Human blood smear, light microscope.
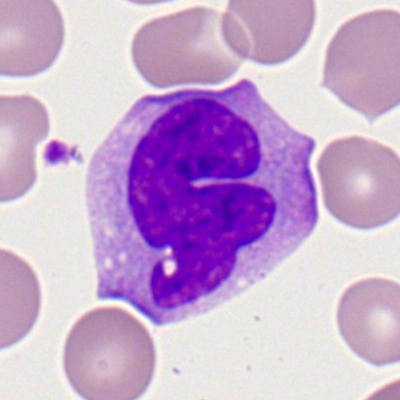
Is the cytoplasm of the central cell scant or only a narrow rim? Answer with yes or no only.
No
